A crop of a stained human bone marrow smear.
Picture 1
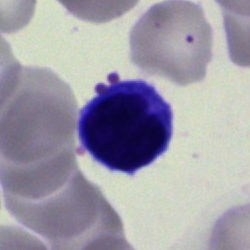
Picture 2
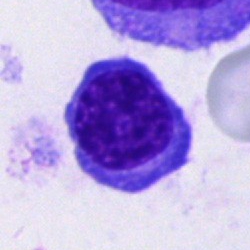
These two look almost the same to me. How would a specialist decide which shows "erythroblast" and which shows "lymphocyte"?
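Of the two cells, the lymphocyte appears in picture 1 and the erythroblast in picture 2. The clearest difference lies in how much of each cell the nucleus occupies. In the lymphocyte the nucleus fills almost the whole cell, and the cytoplasm is at most a very thin, barely visible rim.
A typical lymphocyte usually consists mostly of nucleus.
In the erythroblast the nucleus sits off-centre, and the rim of cytoplasm is widest along the lower edge.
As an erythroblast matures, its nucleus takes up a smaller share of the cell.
The cytoplasm of the erythroblast is deep blue. The chromatin differs too: in the lymphocyte it is dense and stains very dark purple, while in the erythroblast it is dark purple and clumped, with small paler spaces between the clumps. The lymphocyte's outline is roughly round; the erythroblast's is roughly round with a slightly uneven edge. No nucleoli can be seen in the nucleus of the lymphocyte. Neither cell shows granules. In picture 2 a red cell lies near the right edge of the picture, not touching the erythroblast.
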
